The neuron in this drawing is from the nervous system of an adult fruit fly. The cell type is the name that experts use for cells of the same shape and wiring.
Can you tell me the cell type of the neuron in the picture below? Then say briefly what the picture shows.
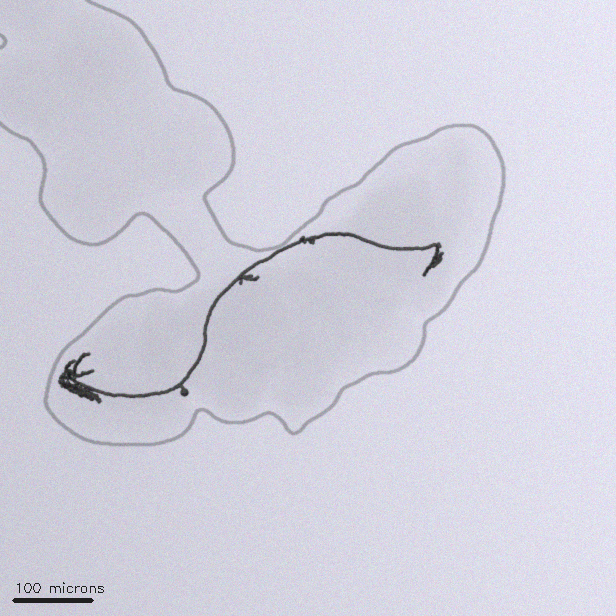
The cell type is MeVPMe5. This is an optic-lobe intrinsic neuron. From left to right in the picture it spans about 500 microns. As drawn here it is wider than it is tall.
